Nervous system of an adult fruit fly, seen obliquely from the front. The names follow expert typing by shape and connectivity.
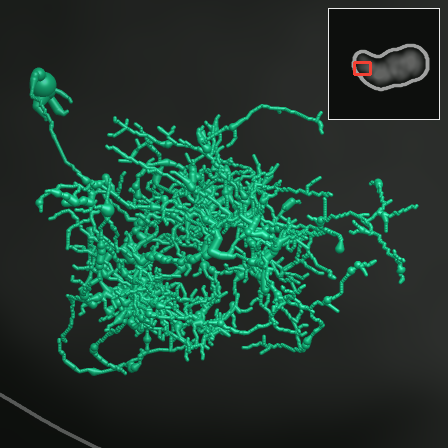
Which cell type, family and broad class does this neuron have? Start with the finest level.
IN01B008; hemilineage 01B; nerve-cord intrinsic neuron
